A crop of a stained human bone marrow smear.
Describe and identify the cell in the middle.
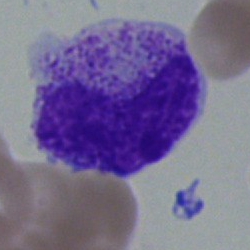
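The lower part of the cell is occupied by the nucleus, a single unsegmented mass. Its chromatin stains dark purple and appears dense. In the upper part, the cytoplasm holds many purple granules. It is a metamyelocyte.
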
